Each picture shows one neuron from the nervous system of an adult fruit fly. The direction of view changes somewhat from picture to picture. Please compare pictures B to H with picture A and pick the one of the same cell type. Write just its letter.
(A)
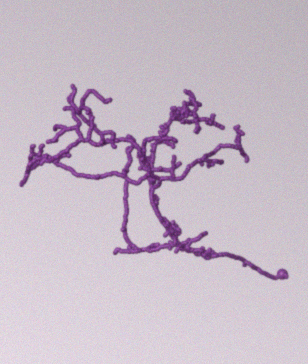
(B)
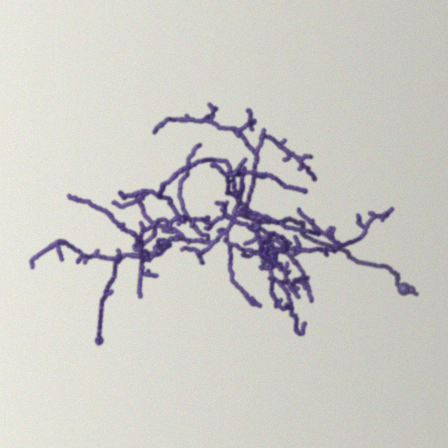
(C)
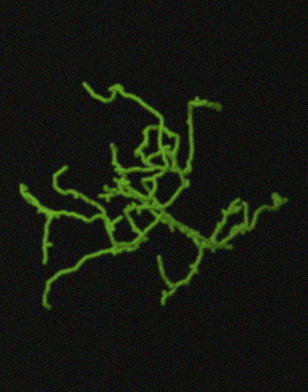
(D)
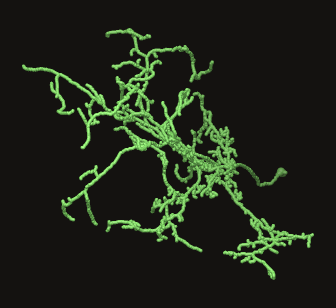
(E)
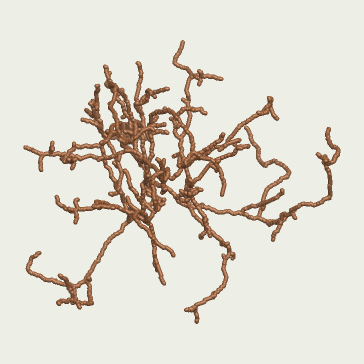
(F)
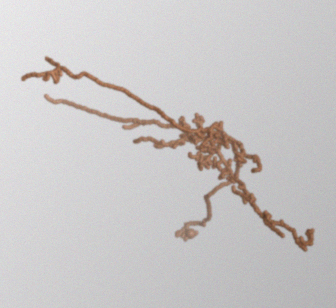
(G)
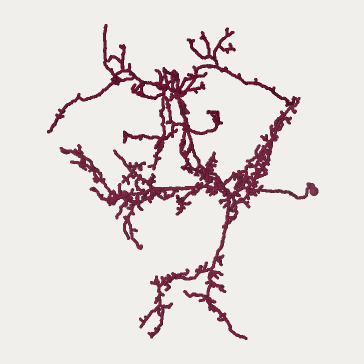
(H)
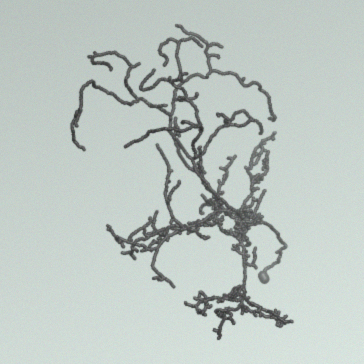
C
